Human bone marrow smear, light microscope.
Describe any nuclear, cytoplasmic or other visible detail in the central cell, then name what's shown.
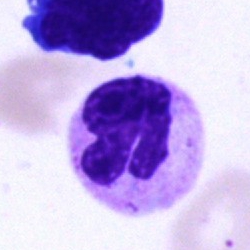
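Outline: round, smooth. Nucleus: curved, folded band; narrow cleft opening toward the bottom. Chromatin: dark purple, coarsely clumped. Cytoplasm: widest on the right and lower side of the nucleus. Identity: segmented neutrophil.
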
